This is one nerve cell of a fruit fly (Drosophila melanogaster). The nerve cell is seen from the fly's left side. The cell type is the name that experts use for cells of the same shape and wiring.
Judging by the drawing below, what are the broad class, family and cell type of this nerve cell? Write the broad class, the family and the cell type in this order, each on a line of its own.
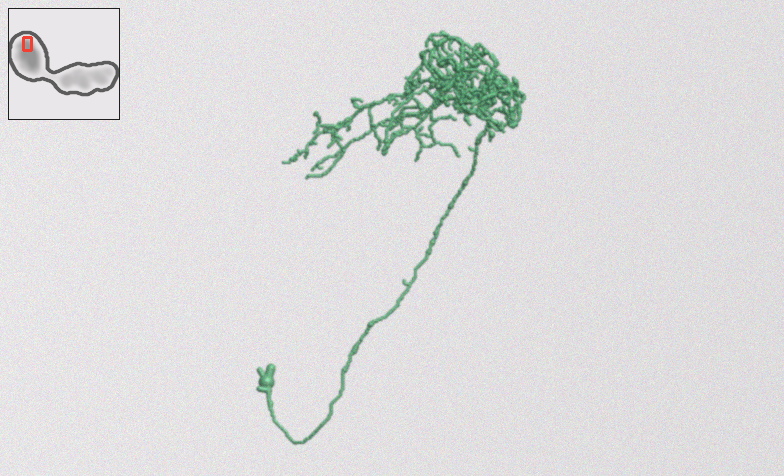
central-brain intrinsic neuron
hemilineage SIPa1_ventral
SLP202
